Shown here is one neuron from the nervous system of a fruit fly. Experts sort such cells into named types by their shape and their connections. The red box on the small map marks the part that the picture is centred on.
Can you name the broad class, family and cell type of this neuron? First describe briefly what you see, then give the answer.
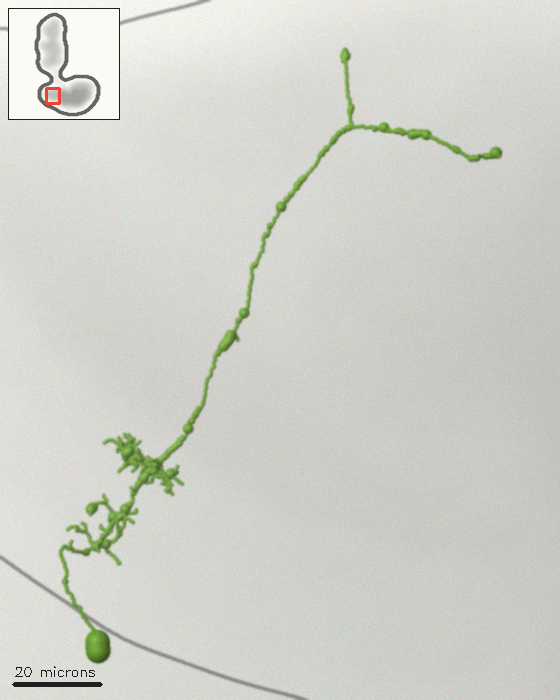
From top to bottom in the picture it spans about 140 microns. The picture shows dozens of branch ends. Its broad class is optic-lobe intrinsic neuron. The family is TmY. It is of cell type TmY3.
